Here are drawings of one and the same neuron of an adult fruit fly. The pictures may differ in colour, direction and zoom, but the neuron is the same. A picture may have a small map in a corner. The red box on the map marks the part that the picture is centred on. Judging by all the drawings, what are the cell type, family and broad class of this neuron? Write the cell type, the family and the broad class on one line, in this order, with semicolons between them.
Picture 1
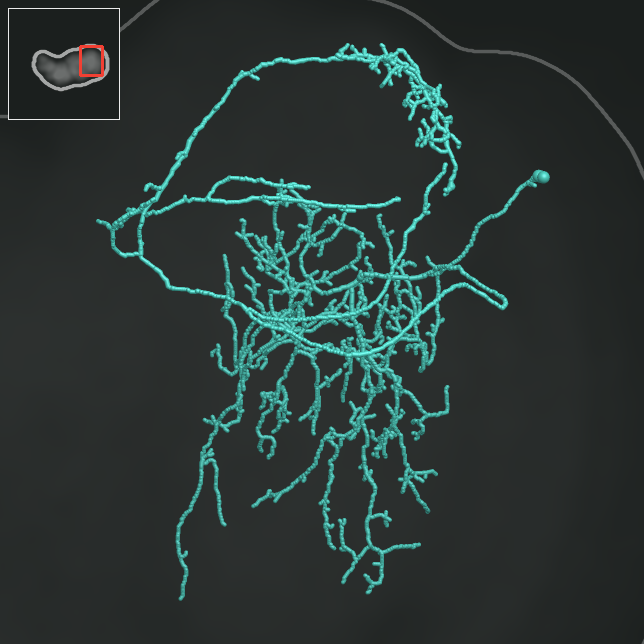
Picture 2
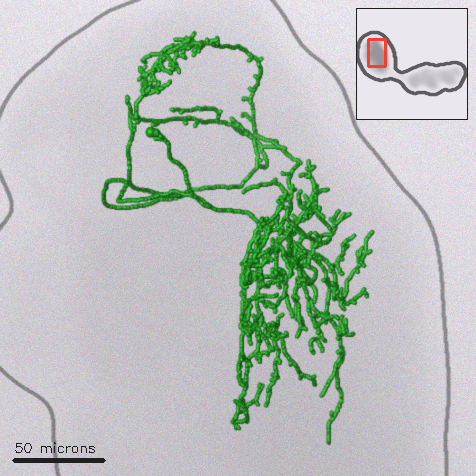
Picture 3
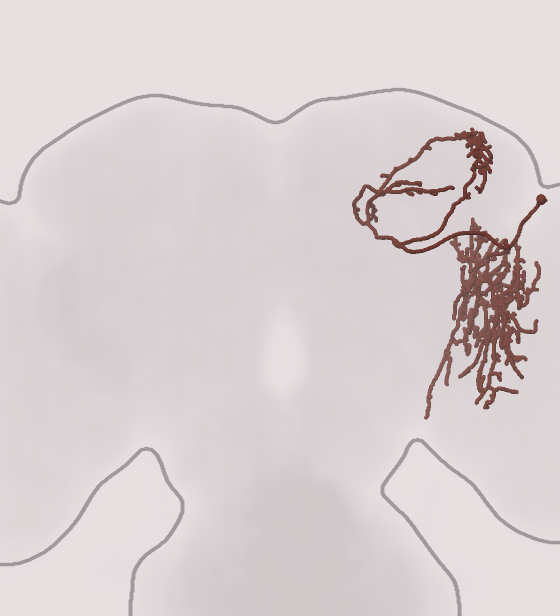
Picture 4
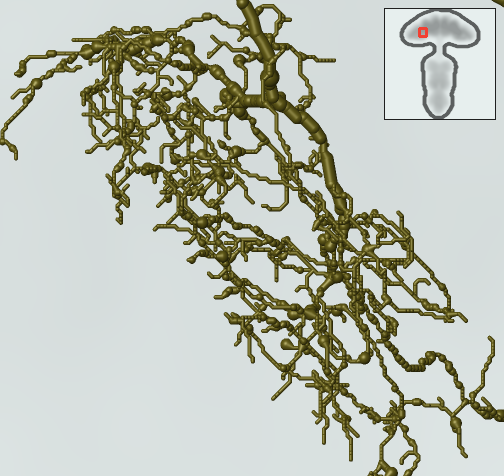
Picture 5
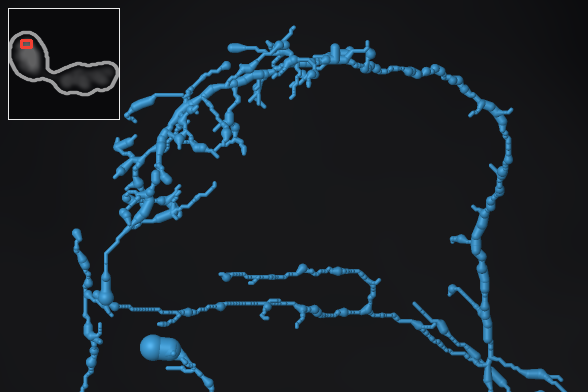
LoVP63; LoVP; visual projection neuron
